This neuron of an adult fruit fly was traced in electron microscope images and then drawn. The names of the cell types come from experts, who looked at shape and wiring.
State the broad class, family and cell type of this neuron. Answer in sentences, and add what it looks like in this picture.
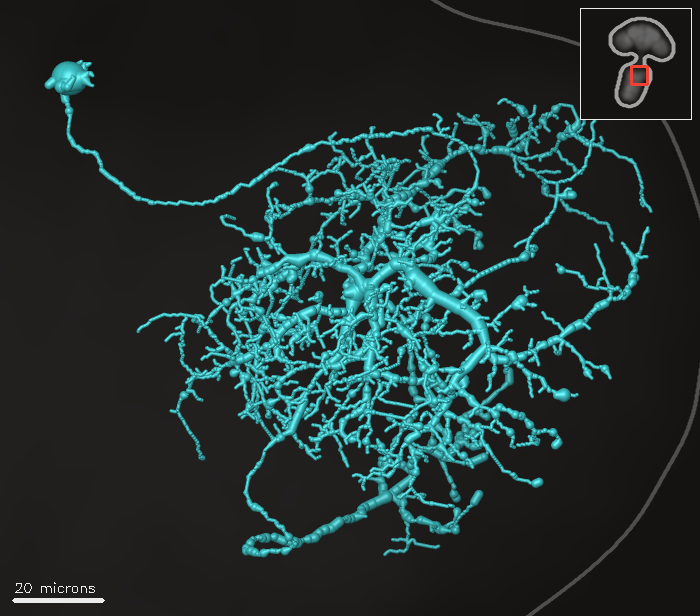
Its broad class is nerve-cord intrinsic neuron. Its family is hemilineage 01A. It is of cell type IN01A012. It lies in the nerve cord. From left to right in the picture it spans about 140 microns. More than a hundred branch ends can be seen.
